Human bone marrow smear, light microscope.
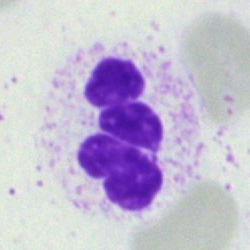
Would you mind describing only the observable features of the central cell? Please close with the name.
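Nuclear lobes stain a dense, dark purple, and no nucleoli are visible within the nucleus. Cytoplasm is abundant and very pale, almost colourless. The cell outline is roughly round, with a faint edge that is poorly defined. The cell is a segmented neutrophil.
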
